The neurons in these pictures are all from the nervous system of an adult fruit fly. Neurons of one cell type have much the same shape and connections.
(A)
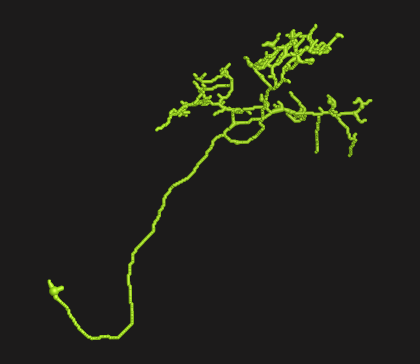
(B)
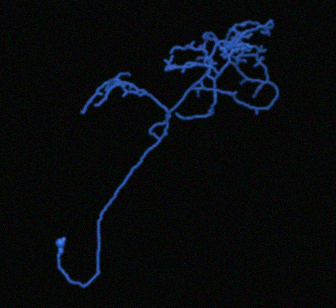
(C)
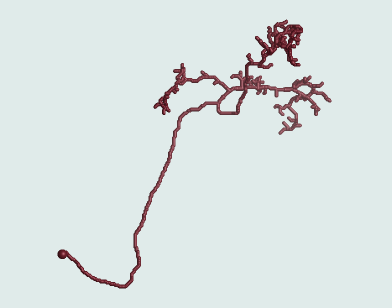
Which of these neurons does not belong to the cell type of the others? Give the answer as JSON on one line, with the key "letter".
{"letter": "B"}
